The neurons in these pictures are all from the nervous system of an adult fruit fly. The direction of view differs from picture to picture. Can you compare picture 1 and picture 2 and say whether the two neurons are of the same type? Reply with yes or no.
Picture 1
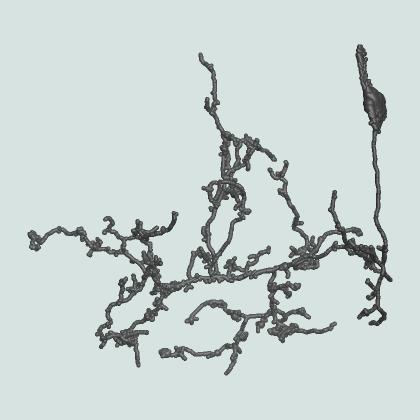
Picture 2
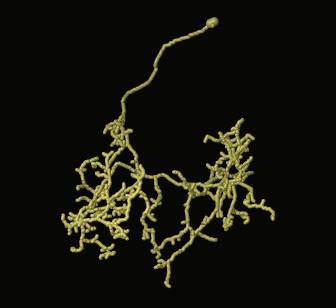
yes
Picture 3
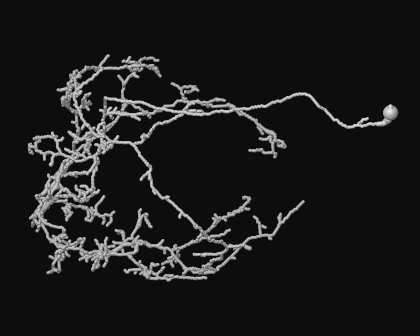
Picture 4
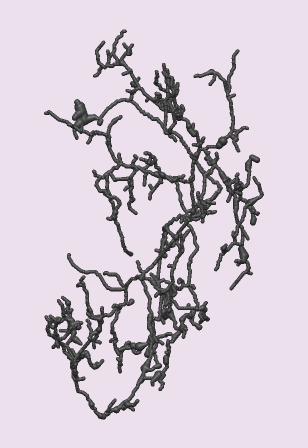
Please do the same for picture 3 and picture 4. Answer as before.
no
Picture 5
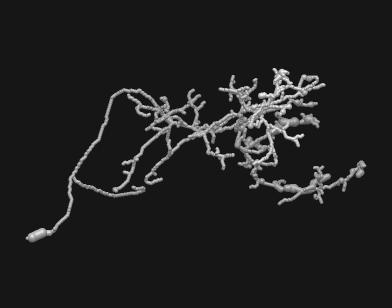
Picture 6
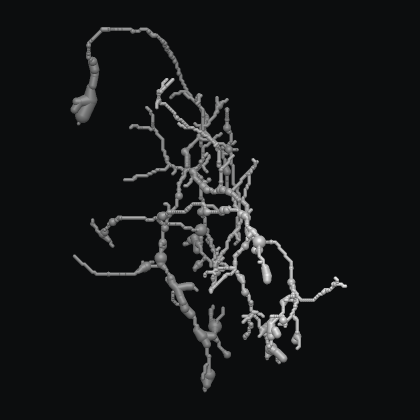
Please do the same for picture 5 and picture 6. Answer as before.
yes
